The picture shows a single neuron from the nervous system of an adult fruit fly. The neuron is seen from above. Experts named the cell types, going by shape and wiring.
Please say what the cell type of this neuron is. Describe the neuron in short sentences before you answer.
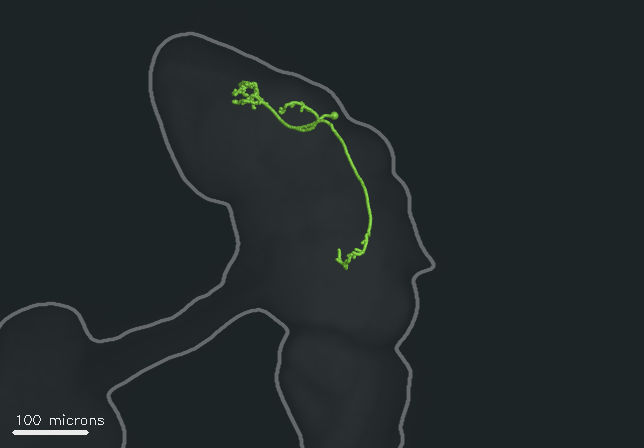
It is in the brain and does not reach the nerve cord. The cell body is at the top of the picture. From top to bottom in the picture it spans about 250 microns. Its broad class is central-brain intrinsic neuron. It is of cell type CB1033.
